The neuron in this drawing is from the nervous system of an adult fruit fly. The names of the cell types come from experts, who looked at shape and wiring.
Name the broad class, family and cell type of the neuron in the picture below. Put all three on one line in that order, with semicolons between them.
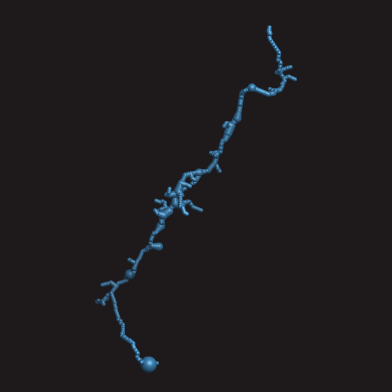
optic-lobe intrinsic neuron; Dm; Dm3a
